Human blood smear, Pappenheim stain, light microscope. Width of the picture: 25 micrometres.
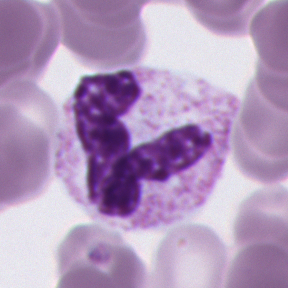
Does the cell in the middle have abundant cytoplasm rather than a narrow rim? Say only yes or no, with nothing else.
Yes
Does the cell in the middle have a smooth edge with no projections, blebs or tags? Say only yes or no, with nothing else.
Yes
